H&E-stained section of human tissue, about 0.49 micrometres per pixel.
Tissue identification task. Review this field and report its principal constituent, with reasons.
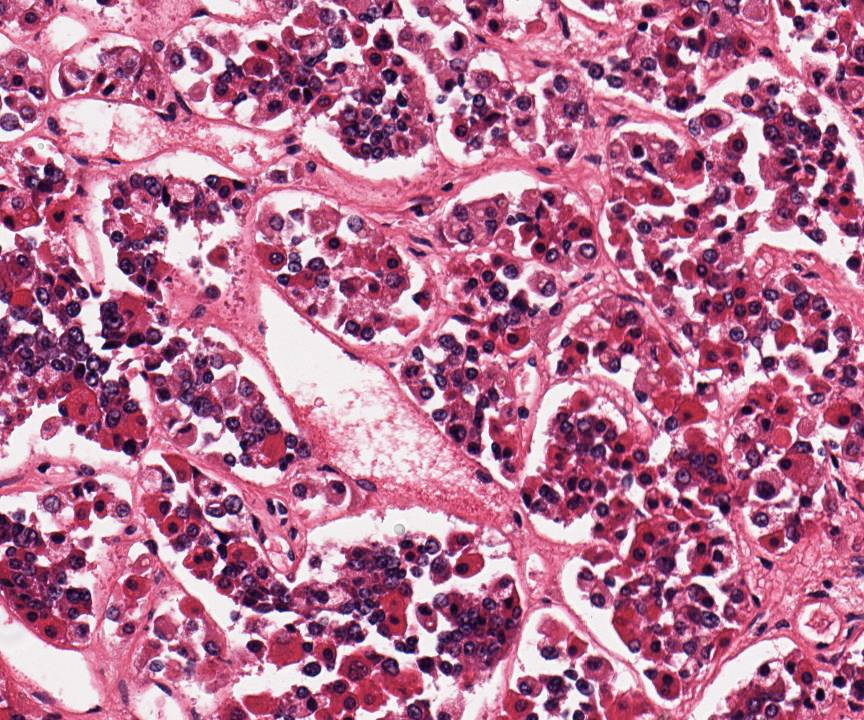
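You're looking at the pars distalis of the pituitary. The cells sit in rounded nests and short cords, split up by thin pink septa.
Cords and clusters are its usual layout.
Plenty of cells with bright red cytoplasm are scattered among pale or purplish ones.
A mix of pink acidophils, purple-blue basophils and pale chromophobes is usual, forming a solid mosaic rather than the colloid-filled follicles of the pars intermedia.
The nuclei are round, dark and fairly even in size, and the nests form no glands with central lumens.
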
